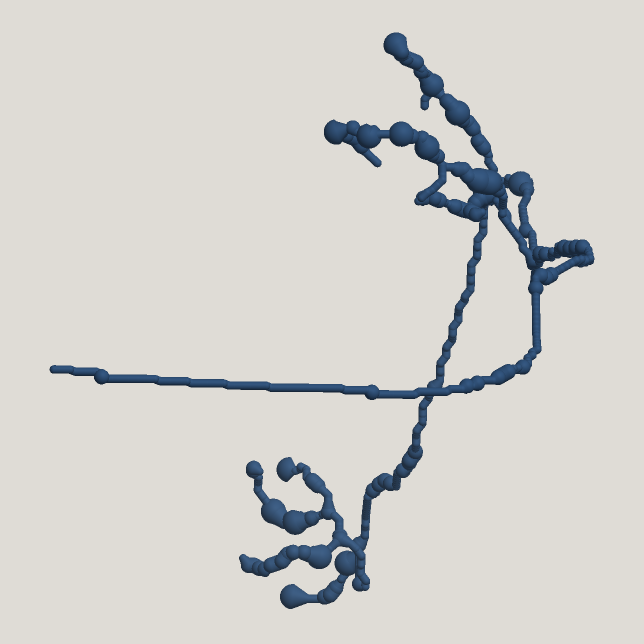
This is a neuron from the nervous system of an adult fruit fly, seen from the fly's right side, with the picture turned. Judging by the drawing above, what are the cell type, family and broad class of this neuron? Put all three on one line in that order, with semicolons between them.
ORN_DL5; class olfactory; sensory neuron entering the brain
